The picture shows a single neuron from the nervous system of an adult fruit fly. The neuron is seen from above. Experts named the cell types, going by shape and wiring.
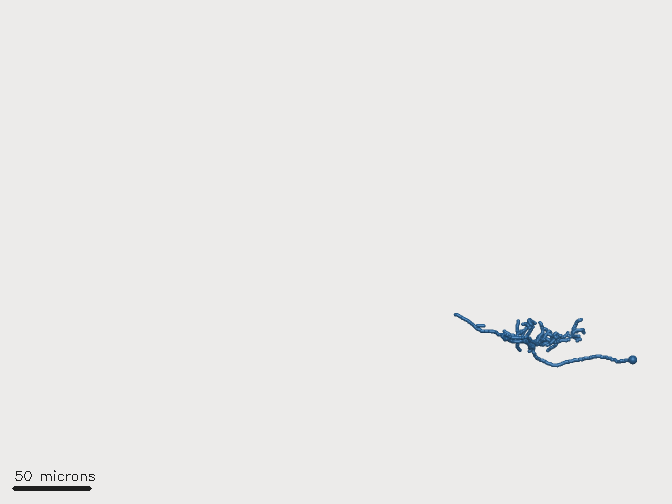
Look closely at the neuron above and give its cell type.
CB1976b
